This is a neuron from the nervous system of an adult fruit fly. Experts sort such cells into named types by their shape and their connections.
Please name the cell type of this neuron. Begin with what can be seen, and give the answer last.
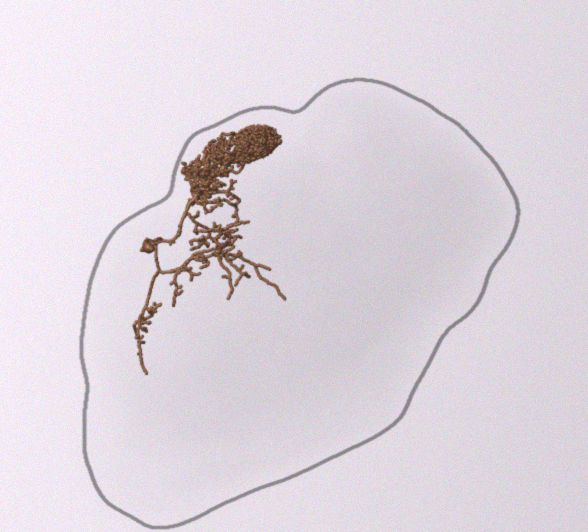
The cell body is on the left of the picture. As drawn here it is taller than it is wide. This is a central-brain intrinsic neuron. It is of cell type AL-AST1.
